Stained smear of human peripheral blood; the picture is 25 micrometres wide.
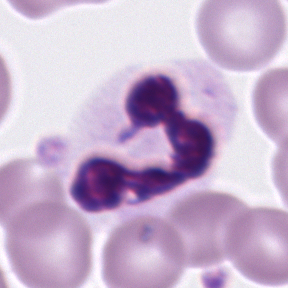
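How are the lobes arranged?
In a curved chain whose open side faces left.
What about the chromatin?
Dark purple and densely clumped.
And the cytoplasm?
Plentiful and pale pinkish-lilac, with no large coarse coloured granules.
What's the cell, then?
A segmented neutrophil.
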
